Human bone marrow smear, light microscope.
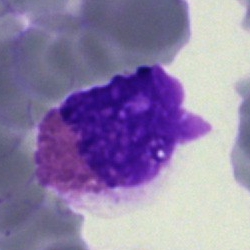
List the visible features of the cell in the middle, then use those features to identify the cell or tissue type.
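Notice the single pointed projection sticking out from its right side. A dark purple nucleus fills most of the cell, and along the lower edge there's a pale, nearly colourless zone of cytoplasm. A tiny bright white dot sits near the lower right part of the nucleus. It's an eosinophil.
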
